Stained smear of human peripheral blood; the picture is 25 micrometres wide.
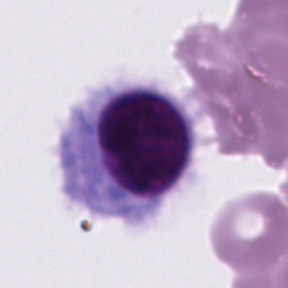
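A hairy cell sits in the middle here, its edge fringed with fine, short, hair-like projections. Notice the nucleus off-centre toward the upper right, with chromatin staining a dense, dark purple. The rim of cytoplasm is widest on the left side of the cell.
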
